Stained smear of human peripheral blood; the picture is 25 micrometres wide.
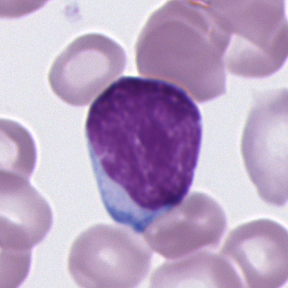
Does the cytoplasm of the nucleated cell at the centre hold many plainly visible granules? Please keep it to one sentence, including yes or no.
No, no visible granules are present in the cytoplasm of the cell.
